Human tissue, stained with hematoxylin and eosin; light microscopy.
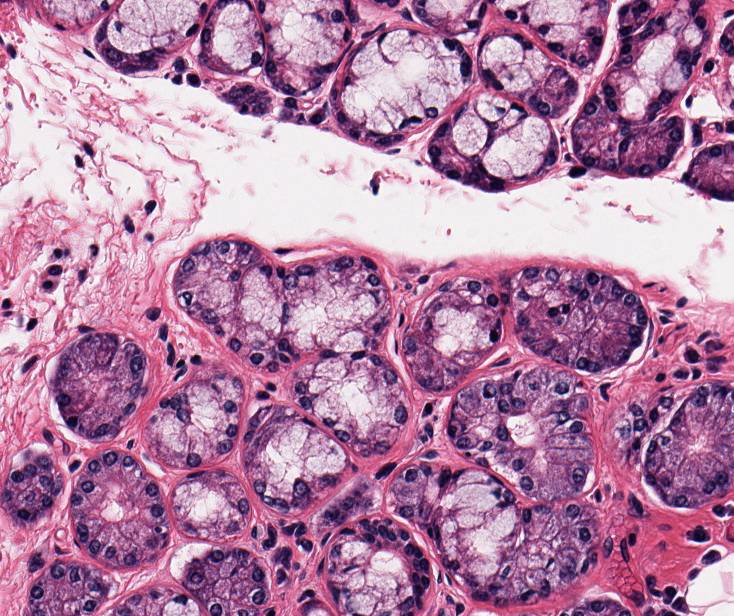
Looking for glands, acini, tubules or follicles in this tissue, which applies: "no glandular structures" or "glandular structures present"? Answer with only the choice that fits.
Glandular structures present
